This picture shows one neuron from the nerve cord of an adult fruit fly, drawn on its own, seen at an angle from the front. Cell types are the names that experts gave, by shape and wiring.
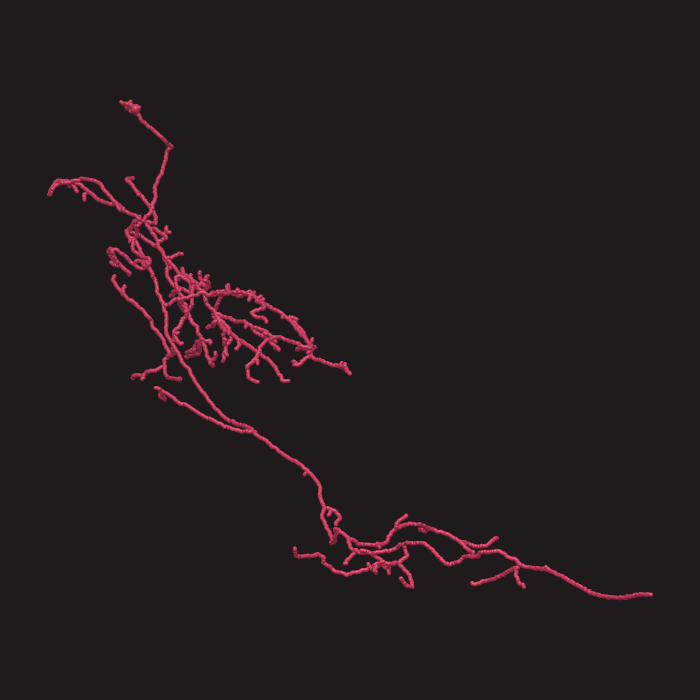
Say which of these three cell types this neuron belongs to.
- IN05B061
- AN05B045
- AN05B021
AN05B045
